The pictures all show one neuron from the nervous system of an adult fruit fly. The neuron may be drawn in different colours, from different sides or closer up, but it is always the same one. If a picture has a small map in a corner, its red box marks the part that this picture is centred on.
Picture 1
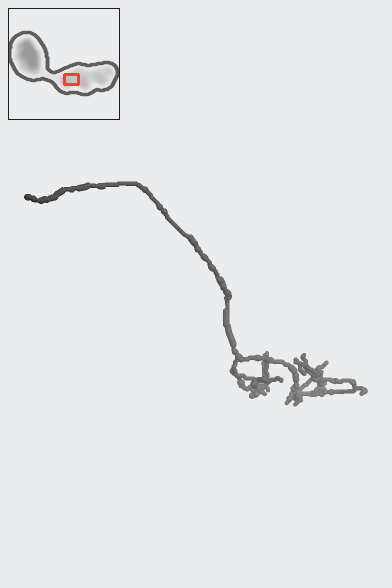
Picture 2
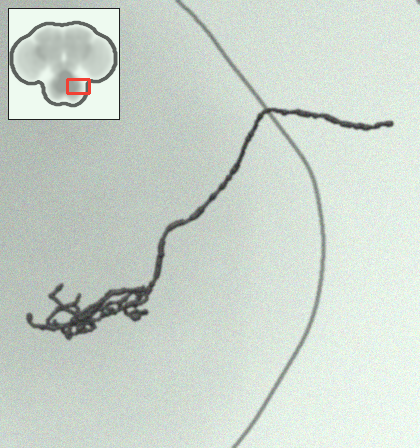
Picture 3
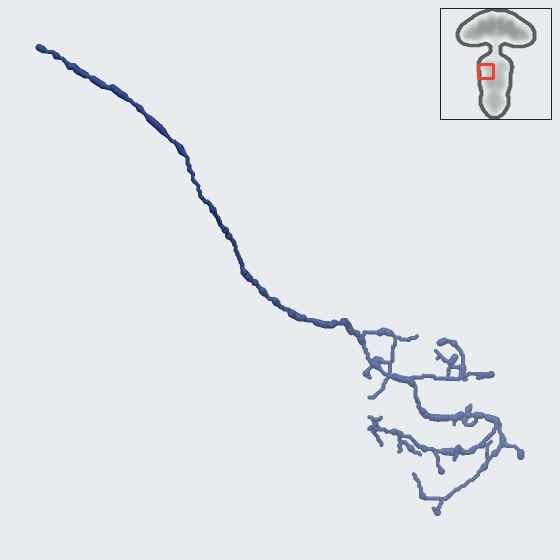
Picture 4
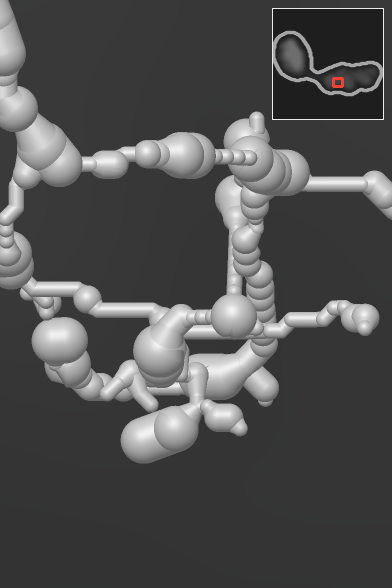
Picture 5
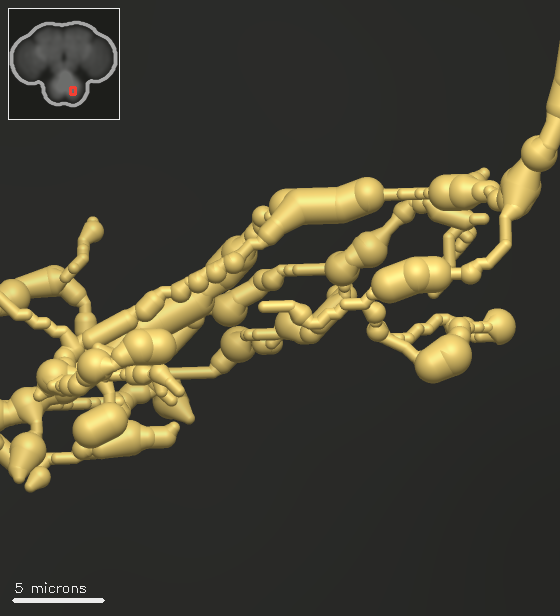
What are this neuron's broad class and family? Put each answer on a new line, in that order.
sensory neuron entering the nerve cord
class mechanosensory tactile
